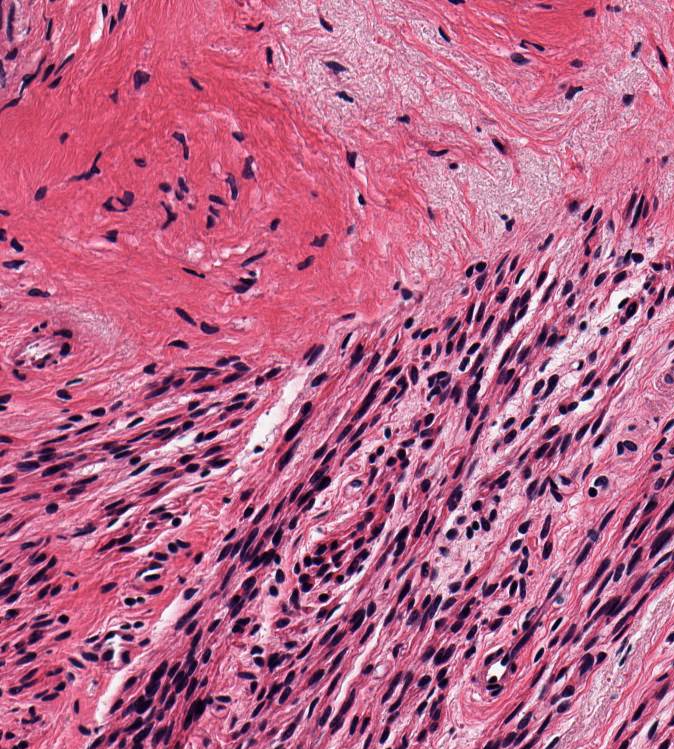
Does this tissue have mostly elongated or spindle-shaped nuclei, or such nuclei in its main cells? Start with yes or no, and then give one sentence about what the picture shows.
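Yes. The spindle cells have elongated, darkly staining nuclei, many of them slightly wavy with tapered ends.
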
